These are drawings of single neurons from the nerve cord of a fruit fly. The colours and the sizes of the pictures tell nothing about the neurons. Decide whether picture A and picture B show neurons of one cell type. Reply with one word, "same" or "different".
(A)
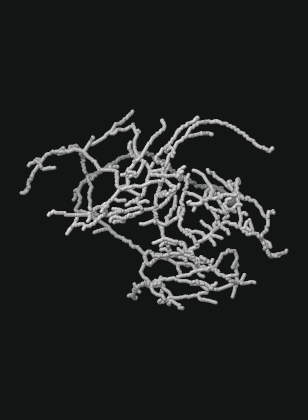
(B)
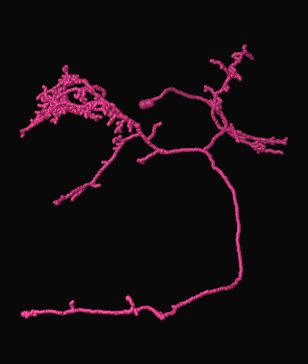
different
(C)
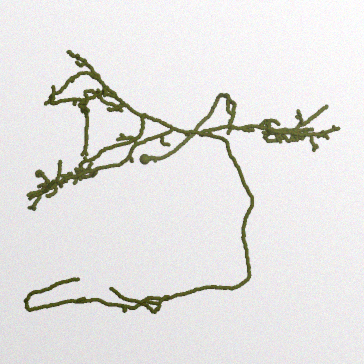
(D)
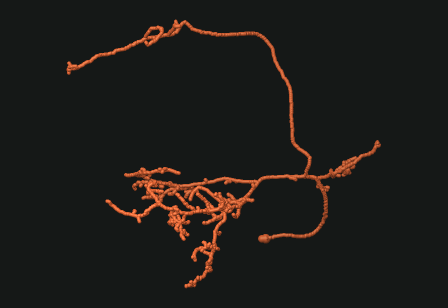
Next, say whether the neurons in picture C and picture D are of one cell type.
same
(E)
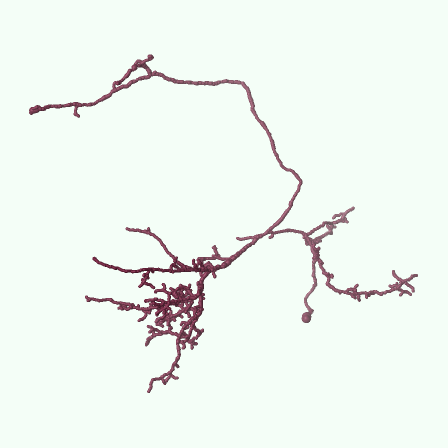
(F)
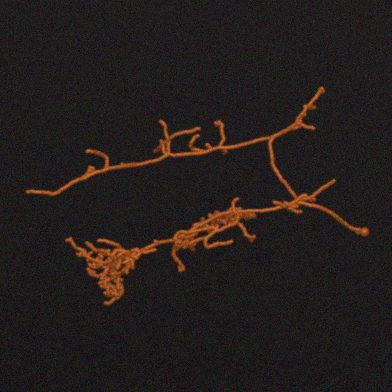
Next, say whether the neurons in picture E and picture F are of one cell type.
different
